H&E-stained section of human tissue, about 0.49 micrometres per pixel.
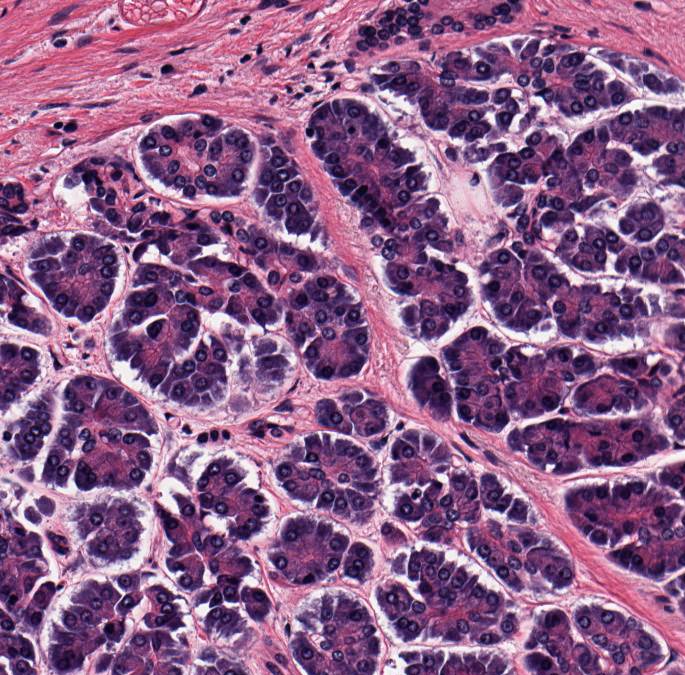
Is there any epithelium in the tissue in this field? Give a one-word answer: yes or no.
Yes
